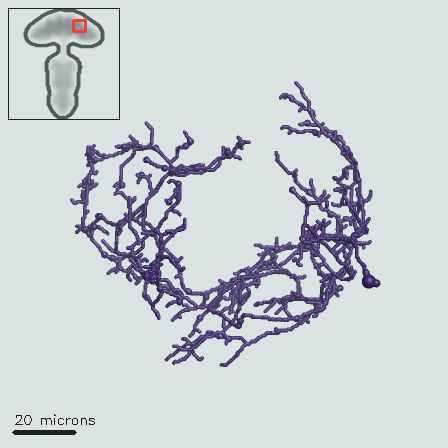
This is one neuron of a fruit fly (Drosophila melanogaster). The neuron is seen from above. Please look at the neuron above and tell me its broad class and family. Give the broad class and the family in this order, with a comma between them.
central-brain intrinsic neuron, hemilineage VLPl4_anterior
